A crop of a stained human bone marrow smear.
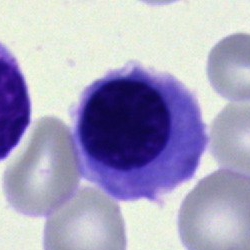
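Erythroblast in the middle of the smear. What catches the eye first is how much of the cell the nucleus fills, its chromatin dark and densely stained throughout. A moderate rim of cytoplasm remains, widest toward the lower right, and it takes a medium blue-purple stain.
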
